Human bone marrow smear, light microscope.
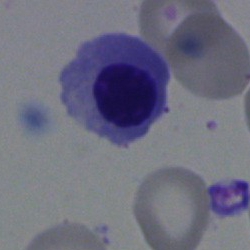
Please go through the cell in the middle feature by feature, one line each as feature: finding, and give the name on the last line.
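Outline: irregular, I see small bumps along the edge
Nucleus: off-centre, toward the right side
Chromatin: dense, dark purple
Cytoplasm: a broad rim, widest on the left
Name: erythroblast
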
